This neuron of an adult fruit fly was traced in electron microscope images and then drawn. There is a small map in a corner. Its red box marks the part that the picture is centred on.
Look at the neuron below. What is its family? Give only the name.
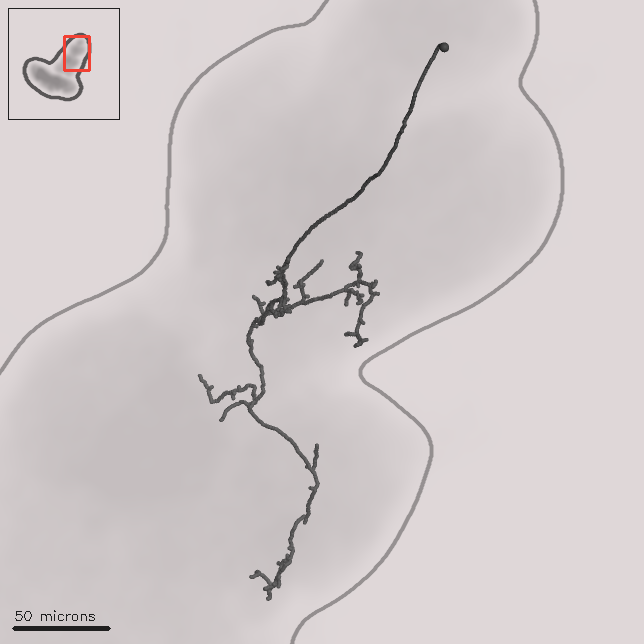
hemilineage 06B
